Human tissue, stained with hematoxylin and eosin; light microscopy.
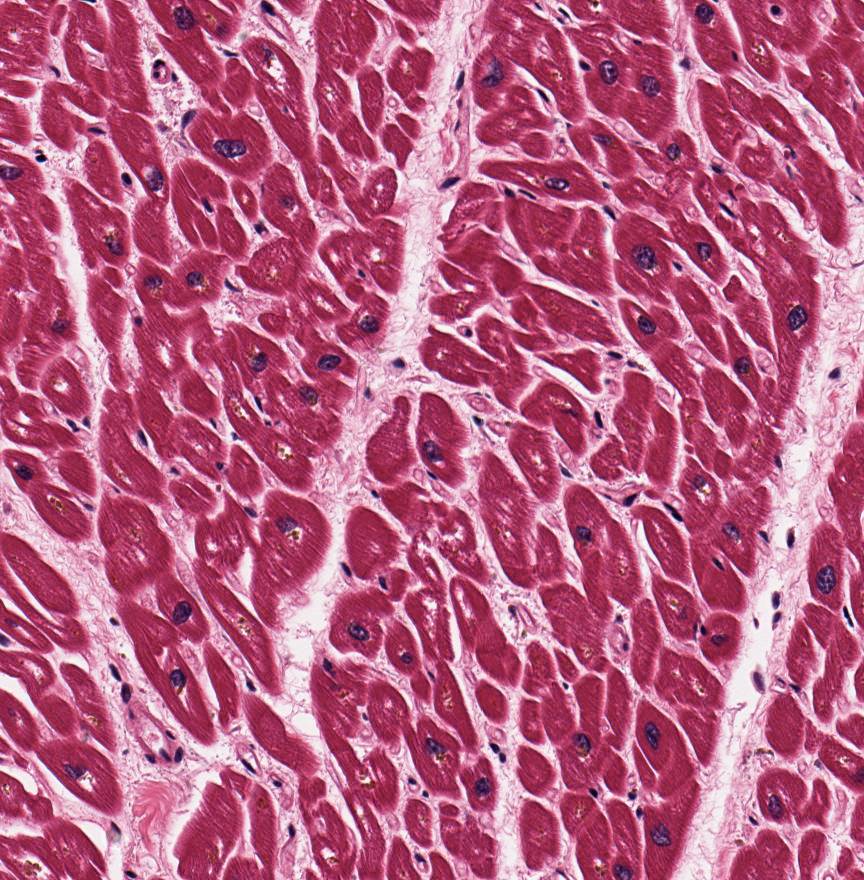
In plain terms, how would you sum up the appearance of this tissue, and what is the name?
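Pale connective tissue septa running roughly top to bottom divide muscle cells into bundles. Most cells, cut obliquely or across, show short oval or angular profiles. Golden-brown granules cluster beside many central nuclei. Small dark spindle nuclei dot the stroma. Name: left ventricle of the heart.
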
